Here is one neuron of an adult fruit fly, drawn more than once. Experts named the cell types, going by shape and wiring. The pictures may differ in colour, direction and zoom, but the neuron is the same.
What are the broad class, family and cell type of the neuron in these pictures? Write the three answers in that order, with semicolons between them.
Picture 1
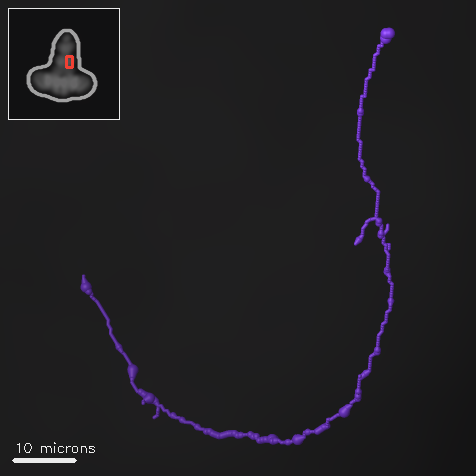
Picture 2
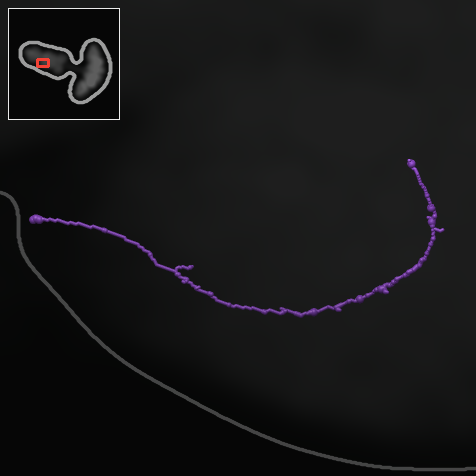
sensory neuron entering the nerve cord; class mechanosensory tactile; SNta31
